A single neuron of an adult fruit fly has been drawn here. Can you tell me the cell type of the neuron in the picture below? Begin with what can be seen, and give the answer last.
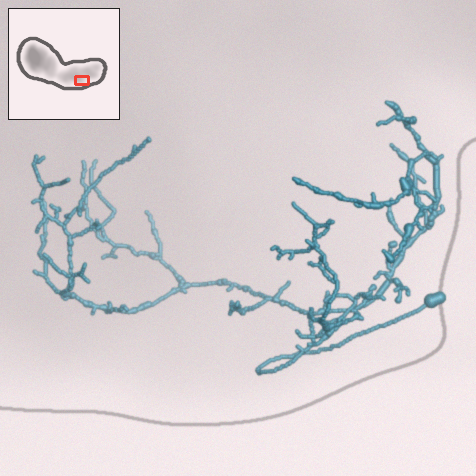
Dozens of branch ends can be seen. As drawn here it is wider than it is tall. It is a nerve-cord intrinsic neuron. The cell type is IN13A064.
